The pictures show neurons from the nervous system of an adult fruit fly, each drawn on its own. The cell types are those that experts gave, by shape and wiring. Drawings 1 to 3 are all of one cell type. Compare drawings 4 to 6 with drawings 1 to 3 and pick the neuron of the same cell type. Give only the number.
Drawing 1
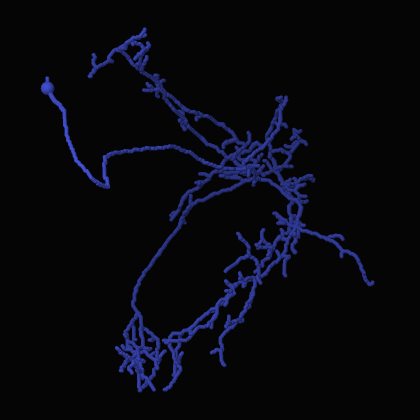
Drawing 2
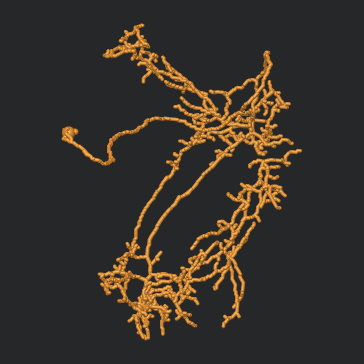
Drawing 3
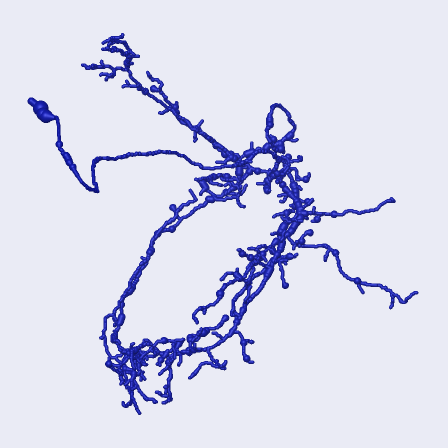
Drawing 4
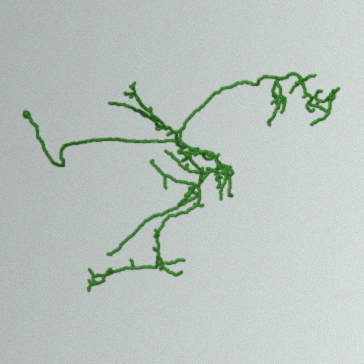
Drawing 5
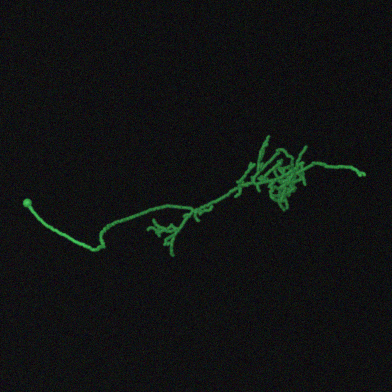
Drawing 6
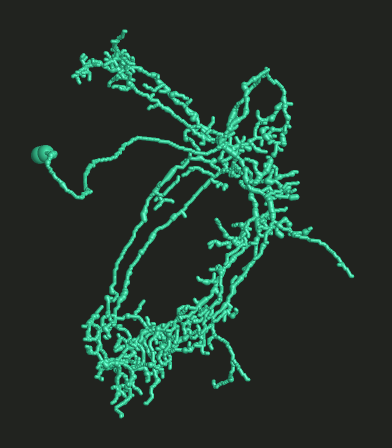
6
